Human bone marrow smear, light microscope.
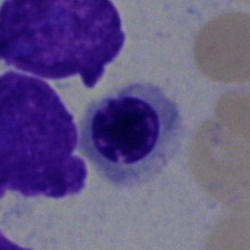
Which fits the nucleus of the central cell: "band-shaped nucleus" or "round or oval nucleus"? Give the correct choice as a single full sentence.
Its nucleus is a round or oval mass rather than a curved band.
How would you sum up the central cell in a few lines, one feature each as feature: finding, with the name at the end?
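Chromatin: dense and dark purple, do you see?
Nucleolus: none distinct in the nucleus.
Cytoplasm: pale blue-grey.
Granules: none distinct in the cytoplasm.
Name: erythroblast.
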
